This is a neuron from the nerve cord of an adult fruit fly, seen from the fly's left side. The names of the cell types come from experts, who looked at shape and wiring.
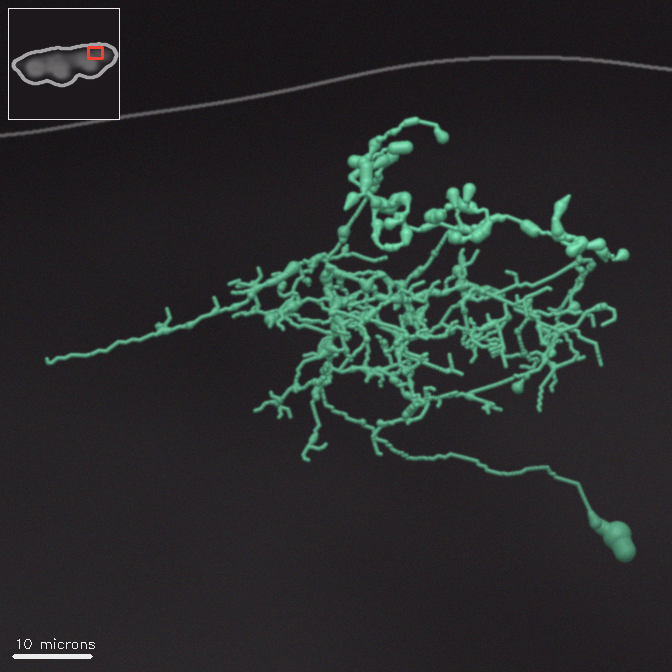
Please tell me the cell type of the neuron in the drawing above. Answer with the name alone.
IN06A106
